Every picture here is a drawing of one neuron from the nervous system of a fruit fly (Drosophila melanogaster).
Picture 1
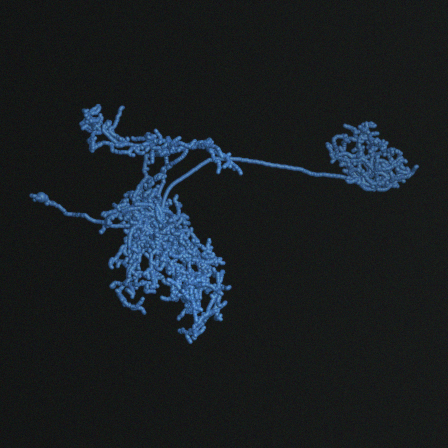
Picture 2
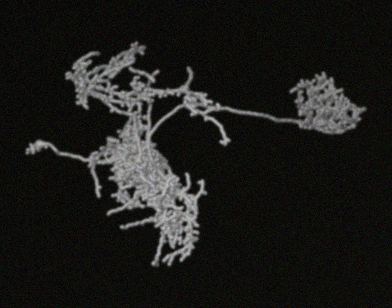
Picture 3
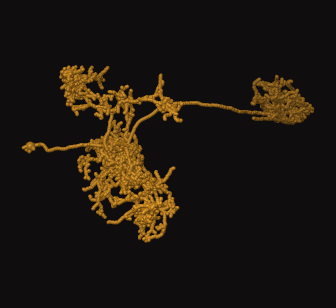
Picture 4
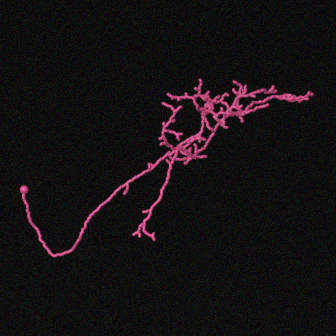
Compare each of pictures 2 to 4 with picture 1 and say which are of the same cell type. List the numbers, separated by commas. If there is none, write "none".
2, 3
